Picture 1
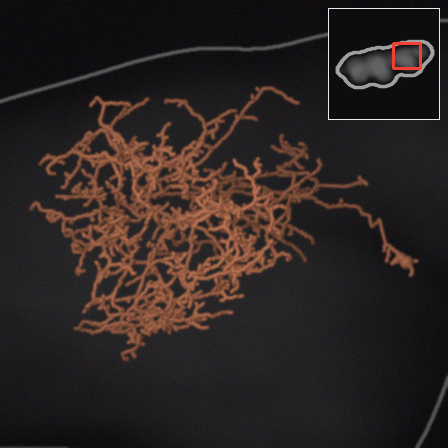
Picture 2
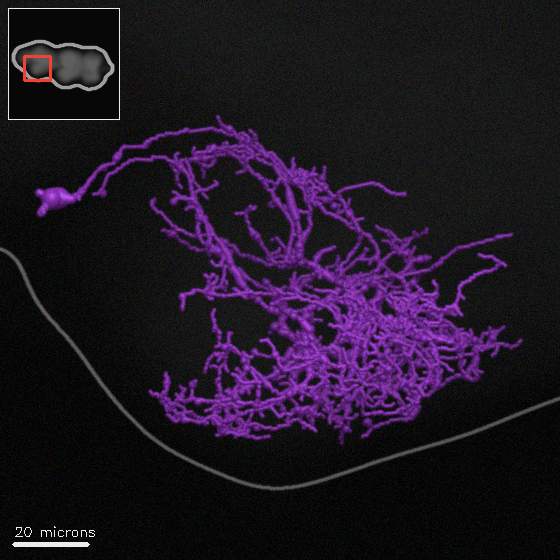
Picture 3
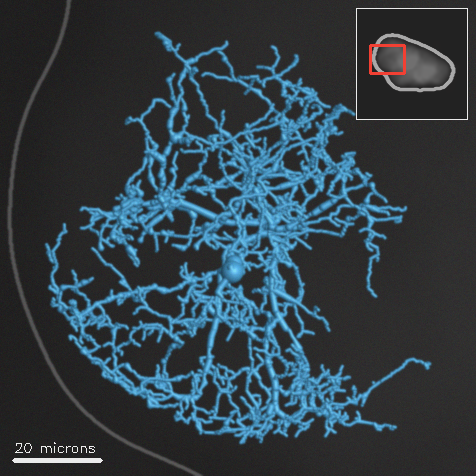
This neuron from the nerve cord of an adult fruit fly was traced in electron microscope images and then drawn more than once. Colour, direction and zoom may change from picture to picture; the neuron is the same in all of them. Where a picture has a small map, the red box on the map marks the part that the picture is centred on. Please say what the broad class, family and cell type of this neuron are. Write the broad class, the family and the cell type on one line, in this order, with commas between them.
nerve-cord intrinsic neuron, hemilineage 21A, IN21A014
